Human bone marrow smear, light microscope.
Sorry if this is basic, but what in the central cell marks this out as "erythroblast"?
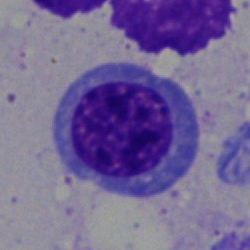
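First, the outline: round and smooth. Second, the chromatin is coarse and clumped, with dark blocks and paler gaps between them.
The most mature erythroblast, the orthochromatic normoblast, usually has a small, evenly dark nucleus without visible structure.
This nucleus is not evenly dark. Third, a moderate rim of blue cytoplasm surrounds the nucleus.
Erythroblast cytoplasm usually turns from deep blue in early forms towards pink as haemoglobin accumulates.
This blue suits the earlier end of that range.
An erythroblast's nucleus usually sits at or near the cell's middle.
Fourth, the rim is wider on the nucleus's right than on its left, which fits that less well.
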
